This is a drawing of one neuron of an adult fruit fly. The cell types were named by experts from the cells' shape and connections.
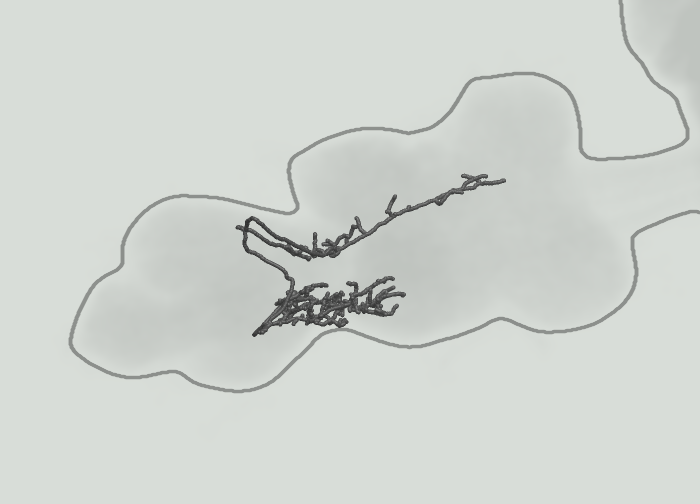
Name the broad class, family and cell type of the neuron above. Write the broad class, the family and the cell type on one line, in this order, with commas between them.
ascending neuron, hemilineage 19B, AN19B046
